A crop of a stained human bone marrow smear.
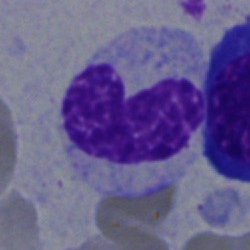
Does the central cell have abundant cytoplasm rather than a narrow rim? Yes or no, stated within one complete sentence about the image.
Yes, the cytoplasm forms a broad area around its nucleus.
